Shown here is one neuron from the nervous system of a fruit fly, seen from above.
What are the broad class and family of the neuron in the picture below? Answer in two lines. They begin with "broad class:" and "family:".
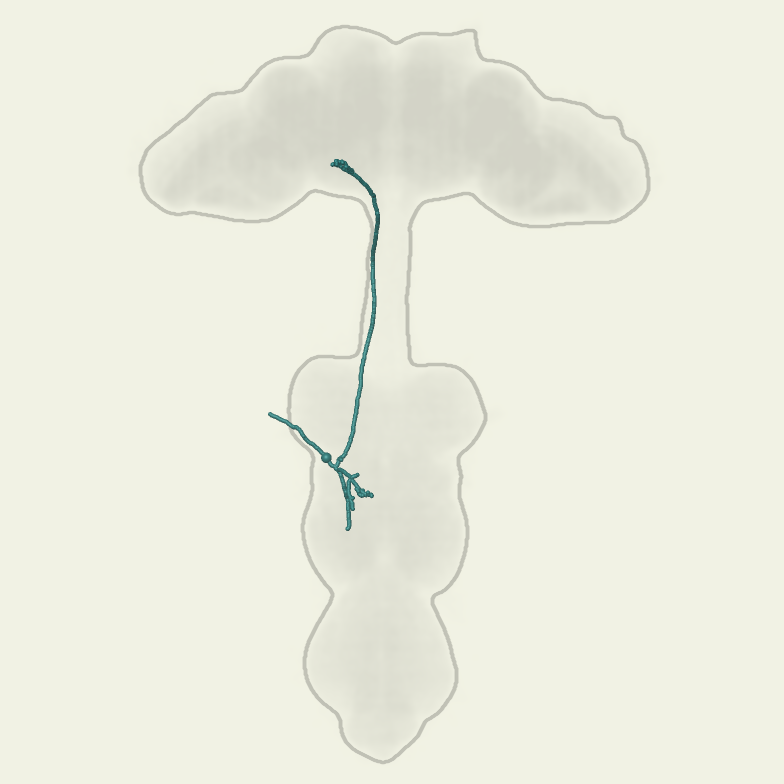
broad class: sensory neuron ascending to the brain
family: class mechanosensory proprioceptive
